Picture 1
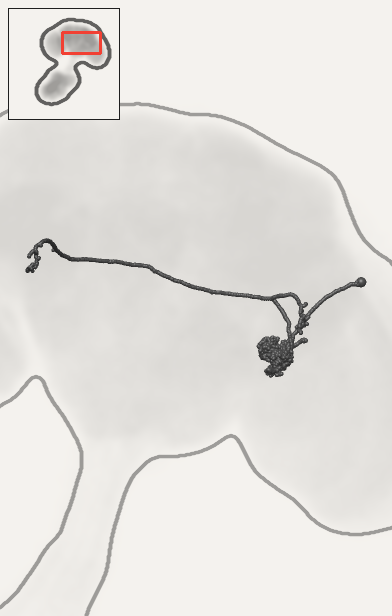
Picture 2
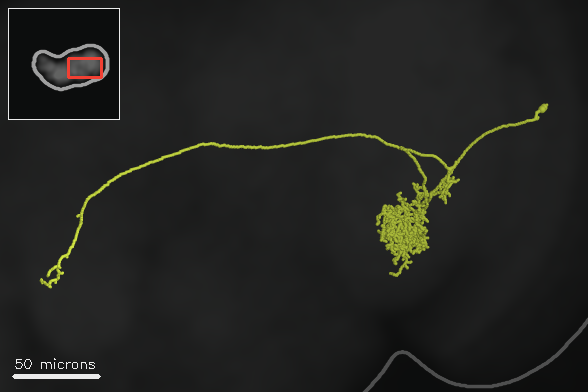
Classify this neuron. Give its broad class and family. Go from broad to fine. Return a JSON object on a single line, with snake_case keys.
{"broad_class": "central-brain intrinsic neuron", "family": "hemilineage VLPl&d1_lateral"}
